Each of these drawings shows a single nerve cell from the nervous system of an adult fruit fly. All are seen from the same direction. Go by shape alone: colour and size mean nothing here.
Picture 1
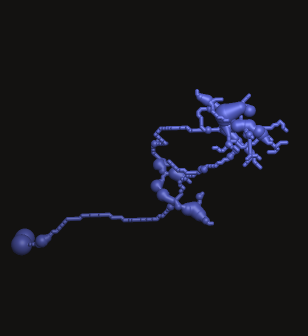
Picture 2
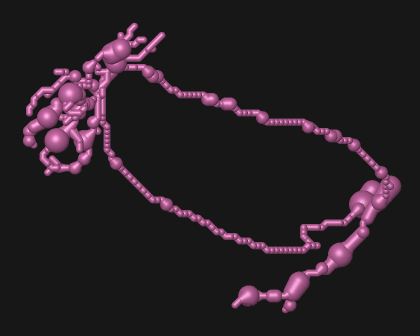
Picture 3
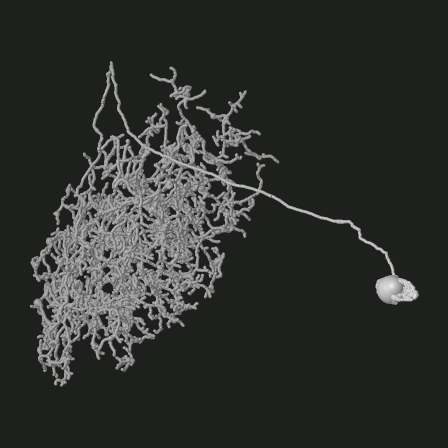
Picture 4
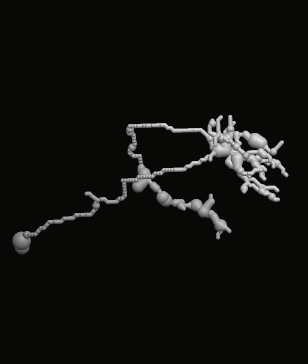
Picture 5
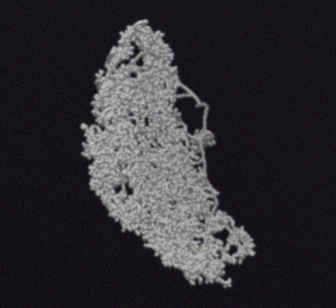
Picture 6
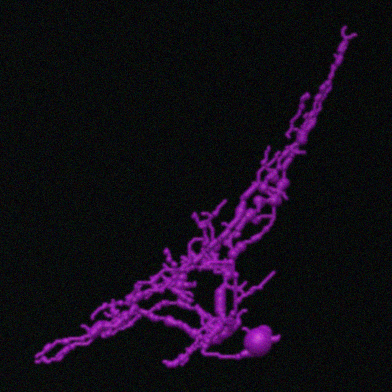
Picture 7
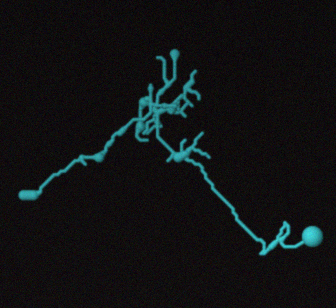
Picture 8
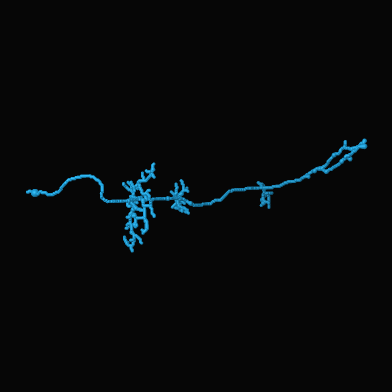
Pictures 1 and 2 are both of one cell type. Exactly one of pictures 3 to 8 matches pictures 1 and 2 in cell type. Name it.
Picture 4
